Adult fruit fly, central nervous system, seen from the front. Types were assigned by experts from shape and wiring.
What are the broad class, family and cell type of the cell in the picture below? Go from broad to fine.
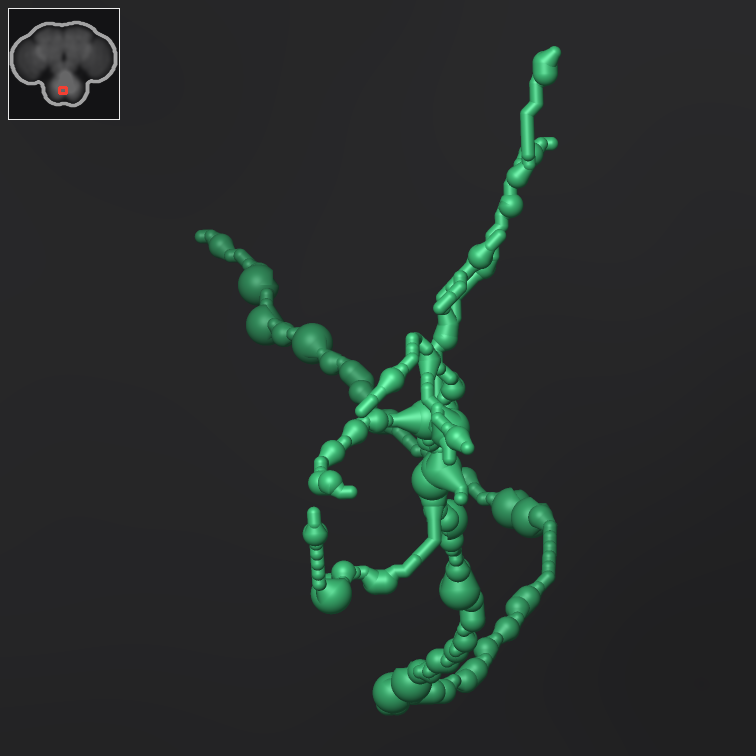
sensory neuron entering the nerve cord; class mechanosensory tactile; SNta29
